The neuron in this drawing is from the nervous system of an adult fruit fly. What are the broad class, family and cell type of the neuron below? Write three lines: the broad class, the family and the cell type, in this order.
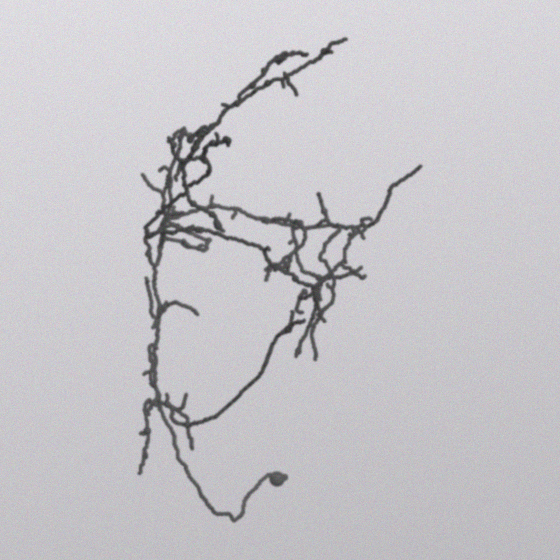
central-brain intrinsic neuron
hemilineage SLPal5
CB3566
